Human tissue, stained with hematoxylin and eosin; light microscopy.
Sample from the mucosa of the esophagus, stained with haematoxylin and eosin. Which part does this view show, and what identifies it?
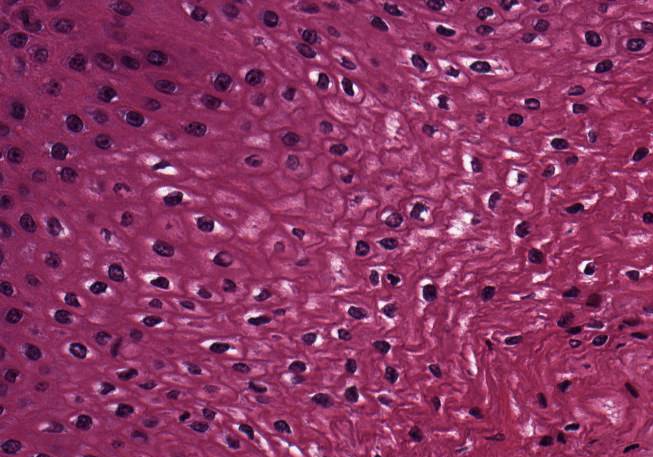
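Look here and you are seeing stratified squamous nonkeratinized epithelium. The whole field is a solid sheet of closely packed polygonal cells with abundant pink cytoplasm, and no glands, tubules or lumina. Notice how the nuclei are mostly round and evenly spaced in the upper left, while toward the lower right the cells and nuclei flatten and lengthen.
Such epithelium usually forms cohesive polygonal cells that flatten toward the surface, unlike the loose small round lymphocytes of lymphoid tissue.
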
